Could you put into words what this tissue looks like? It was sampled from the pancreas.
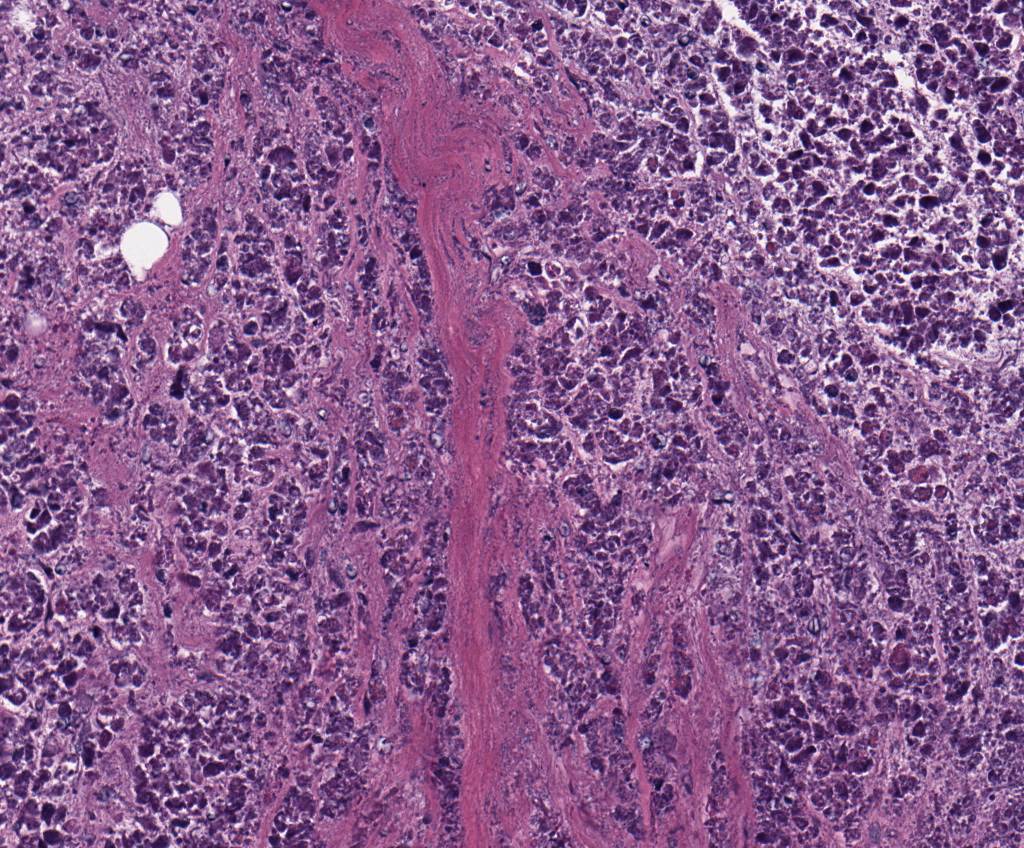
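The field consists mostly of densely packed, dark purple cells arranged in small clusters and cords. Their cytoplasm stains deeply purple, so the nuclei are difficult to distinguish. A thick, wavy band of pink fibrous tissue runs vertically through the centre from top to bottom. In the upper right, the cells are more loosely arranged, with more white space between them than elsewhere.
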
